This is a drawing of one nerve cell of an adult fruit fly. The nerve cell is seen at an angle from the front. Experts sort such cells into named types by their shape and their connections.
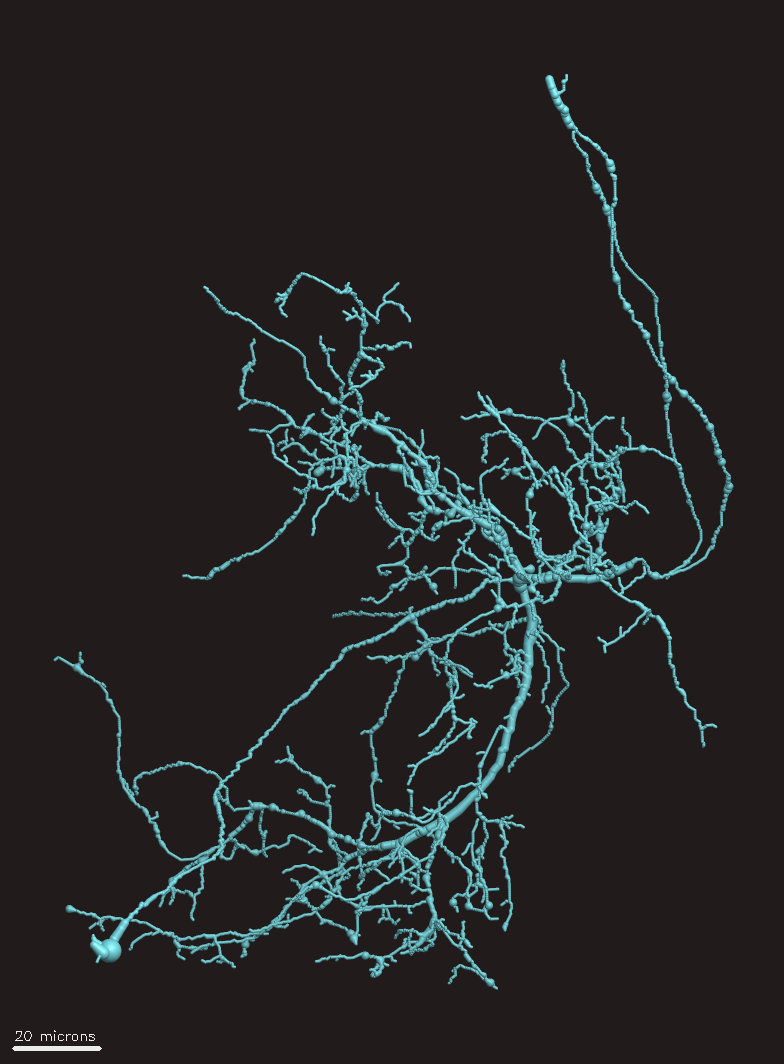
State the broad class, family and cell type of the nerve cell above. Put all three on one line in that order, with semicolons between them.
visual centrifugal neuron; hemilineage LALv1_ventral; OCG06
